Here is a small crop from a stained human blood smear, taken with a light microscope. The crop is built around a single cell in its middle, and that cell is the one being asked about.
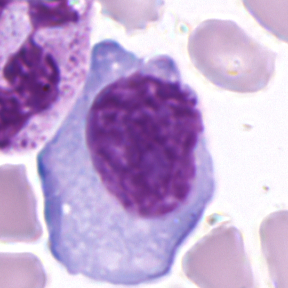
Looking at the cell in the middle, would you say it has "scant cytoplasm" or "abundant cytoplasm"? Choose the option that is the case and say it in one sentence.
The cell has plenty of cytoplasm around its nucleus.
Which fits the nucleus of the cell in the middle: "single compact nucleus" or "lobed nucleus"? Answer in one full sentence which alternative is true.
There is one compact round, oval or kidney-shaped nucleus in this cell.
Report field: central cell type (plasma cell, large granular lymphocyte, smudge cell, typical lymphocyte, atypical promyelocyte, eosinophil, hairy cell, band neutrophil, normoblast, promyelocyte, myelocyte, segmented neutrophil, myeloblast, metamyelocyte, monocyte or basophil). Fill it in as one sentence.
The centrally located cell in the crop is a plasma cell.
